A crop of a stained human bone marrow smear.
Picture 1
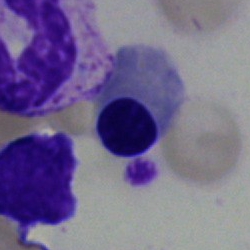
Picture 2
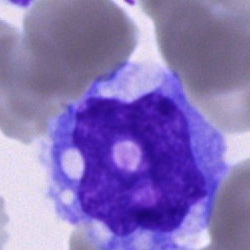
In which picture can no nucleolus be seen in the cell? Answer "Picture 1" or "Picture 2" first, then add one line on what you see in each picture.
Picture 1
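Picture 1: No nucleoli can be seen in the nucleus.
Picture 2: One prominent pale round nucleolus sits near the centre of the nucleus.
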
